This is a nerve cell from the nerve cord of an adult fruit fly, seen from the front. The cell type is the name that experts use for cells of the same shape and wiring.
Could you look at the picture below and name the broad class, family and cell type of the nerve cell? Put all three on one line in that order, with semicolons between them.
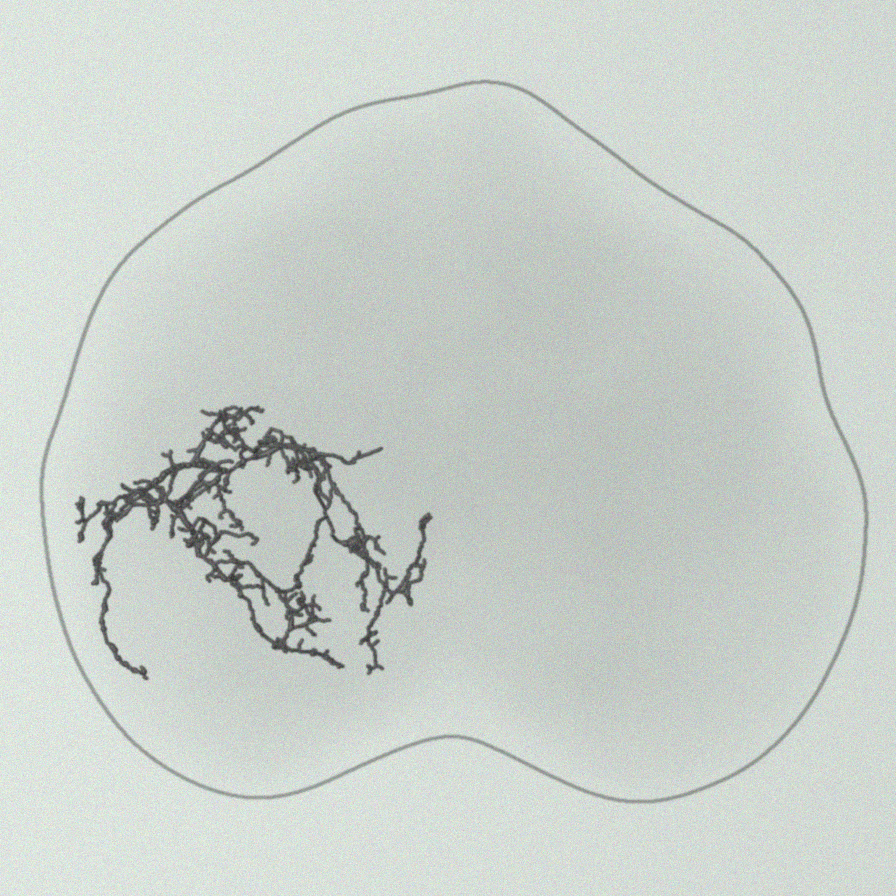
nerve-cord intrinsic neuron; hemilineage 03A; IN03A030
